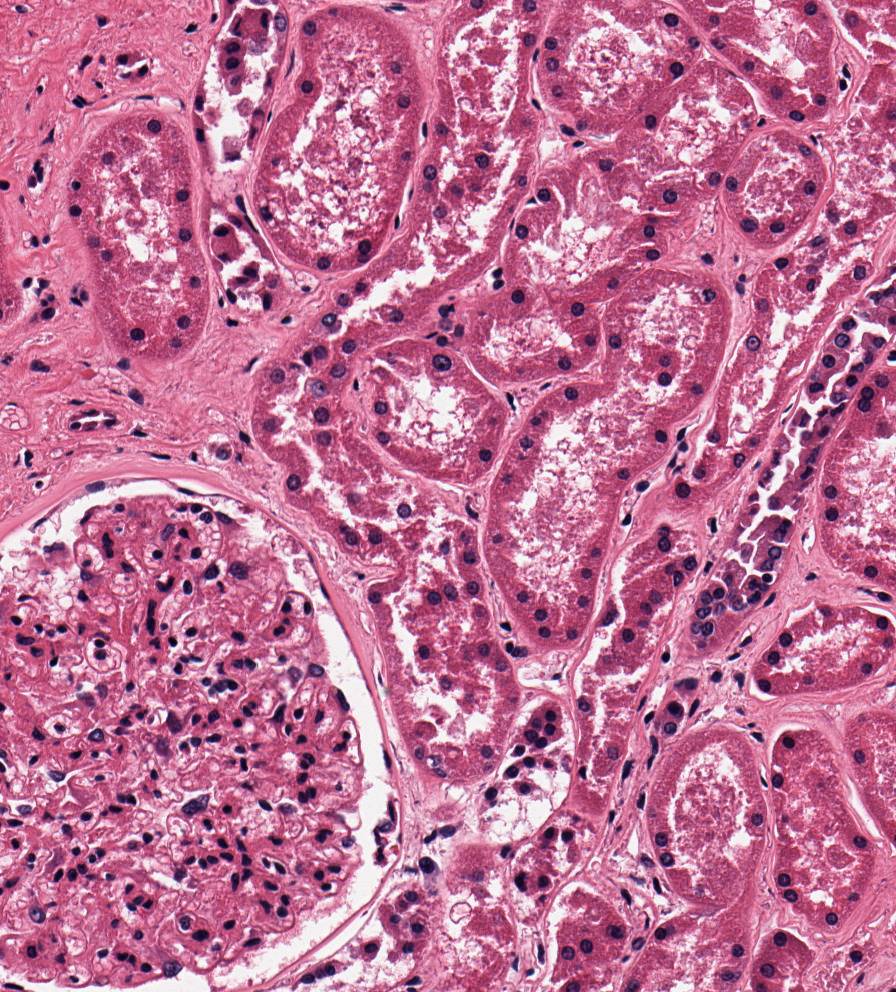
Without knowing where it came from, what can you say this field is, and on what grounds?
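Cortical labyrinth of the kidney. Glomerulus in the lower left corner.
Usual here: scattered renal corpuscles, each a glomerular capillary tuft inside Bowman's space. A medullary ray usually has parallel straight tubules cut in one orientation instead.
Rest of field: tubules, cut mostly in round and oval profiles.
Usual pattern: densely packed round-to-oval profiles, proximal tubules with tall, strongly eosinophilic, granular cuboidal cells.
Most cells here: abundant pink granular cytoplasm, as in proximal tubules, with round dark nuclei near the base. Many lumens: pale pink frothy, vacuolated material.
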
